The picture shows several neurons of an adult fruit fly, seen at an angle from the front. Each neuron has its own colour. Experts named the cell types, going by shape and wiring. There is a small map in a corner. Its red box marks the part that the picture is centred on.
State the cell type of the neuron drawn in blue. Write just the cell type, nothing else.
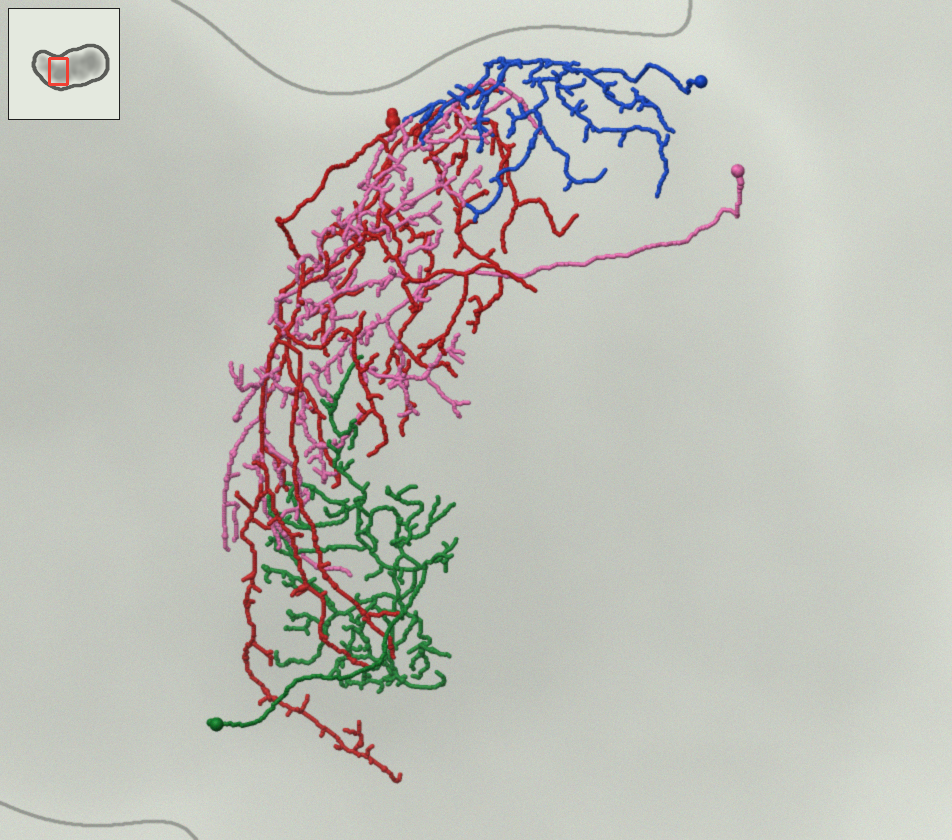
Cm22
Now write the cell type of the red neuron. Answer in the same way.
Cm27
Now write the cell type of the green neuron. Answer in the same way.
Cm16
